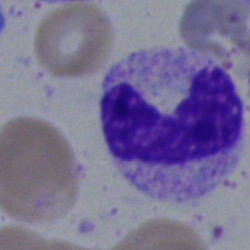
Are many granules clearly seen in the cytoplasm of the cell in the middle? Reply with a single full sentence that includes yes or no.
Yes, there is a large number of visible granules in the cell's cytoplasm.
